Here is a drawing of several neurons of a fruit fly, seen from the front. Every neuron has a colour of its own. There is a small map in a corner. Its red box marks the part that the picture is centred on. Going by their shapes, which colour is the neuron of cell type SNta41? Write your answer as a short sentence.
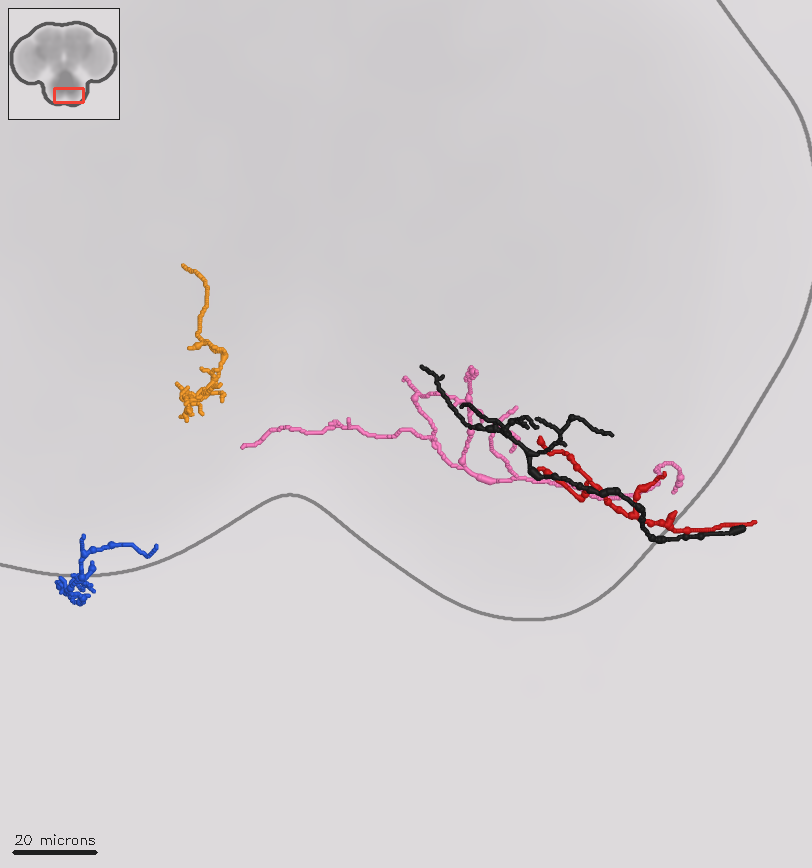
The colour is black.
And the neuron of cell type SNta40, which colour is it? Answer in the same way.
The colour is red.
